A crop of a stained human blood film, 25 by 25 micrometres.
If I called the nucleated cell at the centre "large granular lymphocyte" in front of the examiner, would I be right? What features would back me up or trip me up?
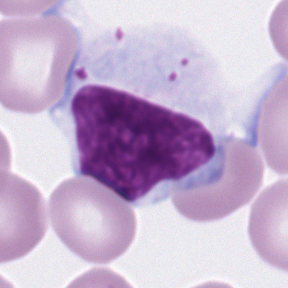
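What settles it is the cytoplasm: plenty of it, pale grey-blue, mostly above a nucleus that sits low in the cell.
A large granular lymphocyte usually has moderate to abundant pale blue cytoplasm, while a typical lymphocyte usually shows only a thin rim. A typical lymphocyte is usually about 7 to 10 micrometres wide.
This nucleus alone measures about 13 by 9 micrometres, so typical lymphocyte is out. Yes, then, large granular lymphocyte fits. Otherwise the outline is irregular rather than round, the nucleus is angular and roughly triangular, the chromatin is dense and coarsely clumped, and no nucleoli show.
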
